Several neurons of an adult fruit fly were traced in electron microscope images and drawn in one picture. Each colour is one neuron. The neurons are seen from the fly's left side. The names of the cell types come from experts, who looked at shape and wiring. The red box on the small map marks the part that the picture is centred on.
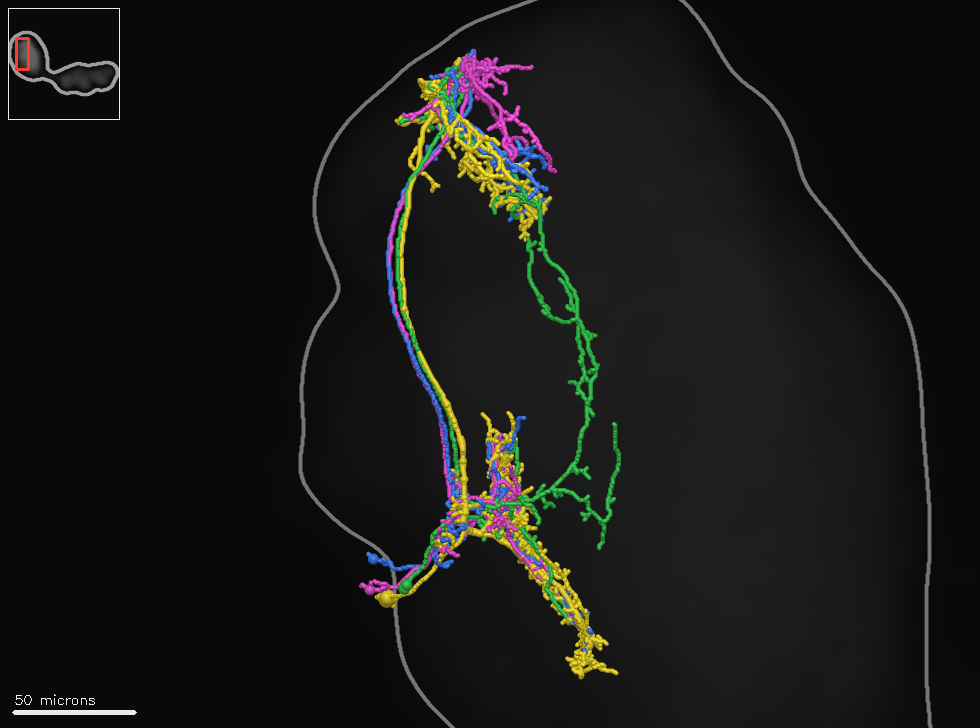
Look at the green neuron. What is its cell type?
VES206m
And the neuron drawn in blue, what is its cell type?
FLA001m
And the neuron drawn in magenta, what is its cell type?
FLA003m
